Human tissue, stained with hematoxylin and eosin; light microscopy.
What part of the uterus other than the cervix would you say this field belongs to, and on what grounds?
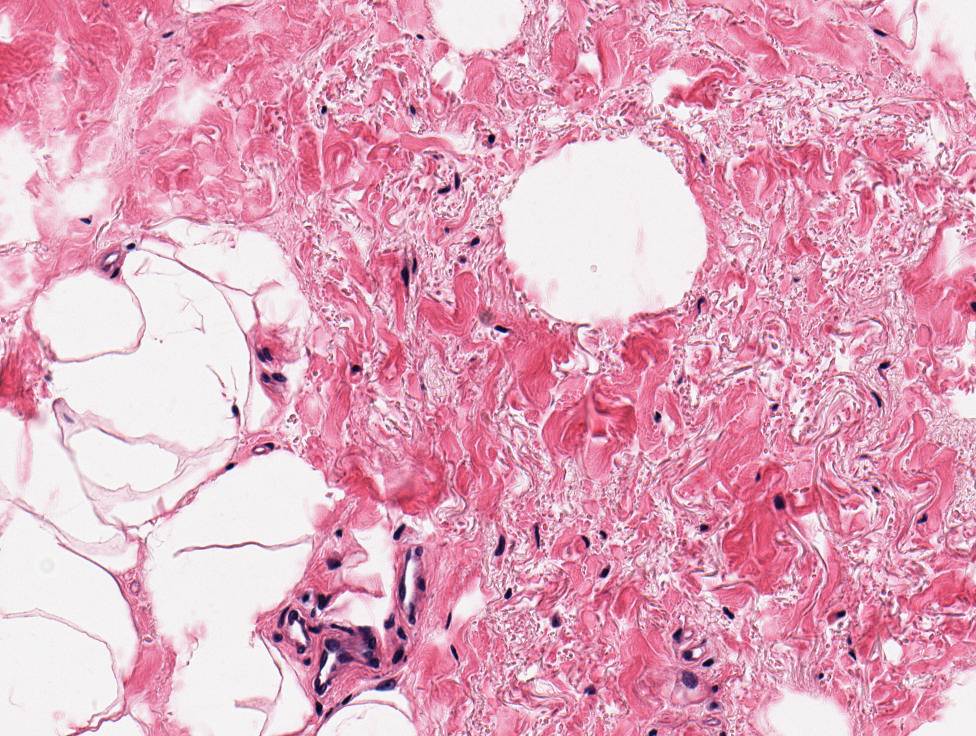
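Shown here: loose connective tissue. Most of the field is dense collagenous connective tissue with bundles running in many different directions, and small dark elongated fibroblast nuclei are sparsely scattered among them. Mature adipocytes, seen as clear vacuoles with thin membranes, occupy the left and lower left.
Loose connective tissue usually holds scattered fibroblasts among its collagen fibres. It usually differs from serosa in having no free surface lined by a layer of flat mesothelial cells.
No epithelium is present anywhere in the field.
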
